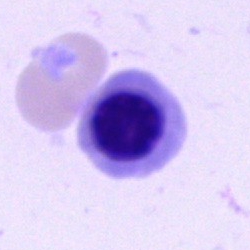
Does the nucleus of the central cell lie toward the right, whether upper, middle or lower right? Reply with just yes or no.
No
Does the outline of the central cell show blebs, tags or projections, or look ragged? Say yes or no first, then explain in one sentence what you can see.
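No. The cell surface has no projections.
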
